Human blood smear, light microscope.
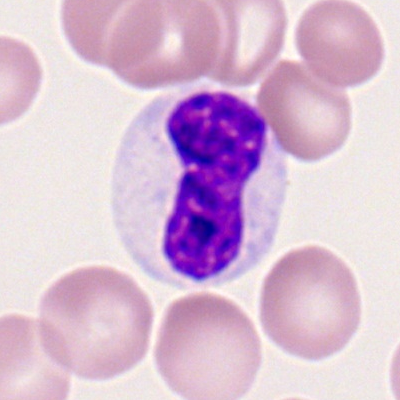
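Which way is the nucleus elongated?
From top to bottom.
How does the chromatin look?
Dark purple and coarsely clumped.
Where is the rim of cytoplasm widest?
On the left, and that cytoplasm is pale blue.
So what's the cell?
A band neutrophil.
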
